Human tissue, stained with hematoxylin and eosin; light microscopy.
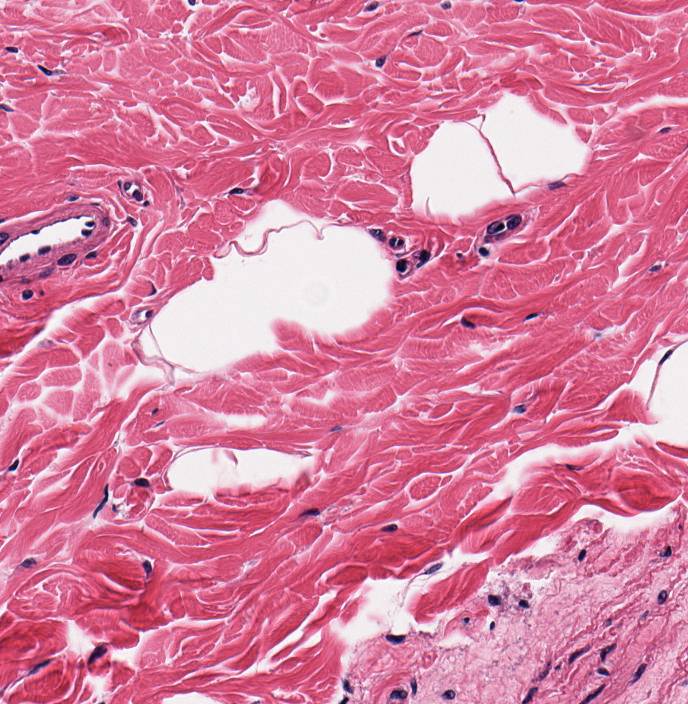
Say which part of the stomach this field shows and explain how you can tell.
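Answer: smooth muscle. Deeply eosinophilic muscle fibres fill most of the field in interlacing bundles, some cut lengthwise and some across.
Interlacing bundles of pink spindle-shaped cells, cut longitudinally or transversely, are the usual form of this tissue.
The nuclei among the fibres are sparse, small, dark and elongated. Irregular clear spaces lie between the bundles, the largest in the upper centre.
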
